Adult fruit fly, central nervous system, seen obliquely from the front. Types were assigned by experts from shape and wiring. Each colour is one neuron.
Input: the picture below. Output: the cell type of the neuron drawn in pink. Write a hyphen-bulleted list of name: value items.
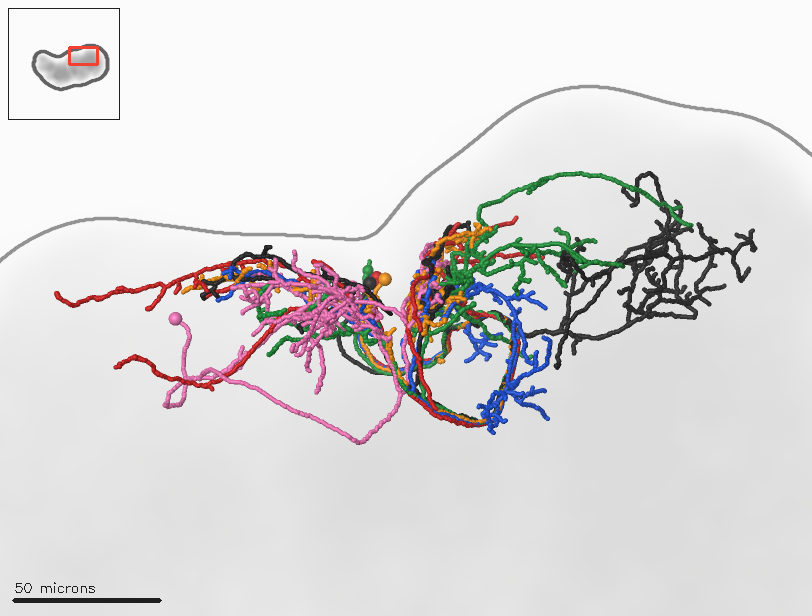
- cell type: SMP517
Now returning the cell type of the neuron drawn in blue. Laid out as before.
- cell type: SMP519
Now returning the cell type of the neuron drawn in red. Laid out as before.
- cell type: SMP523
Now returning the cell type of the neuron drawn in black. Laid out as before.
- cell type: SMP509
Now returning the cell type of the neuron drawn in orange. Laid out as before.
- cell type: SMP518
